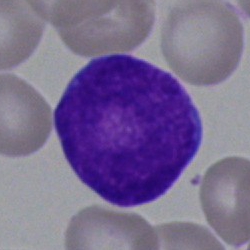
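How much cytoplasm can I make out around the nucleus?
Very little, so the nucleus seems to fill almost the whole cell.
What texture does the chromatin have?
Finely stippled rather than coarsely clumped, and there's a paler, lilac area in the centre of the nucleus.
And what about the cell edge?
It's smooth, without projections.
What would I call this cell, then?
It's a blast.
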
